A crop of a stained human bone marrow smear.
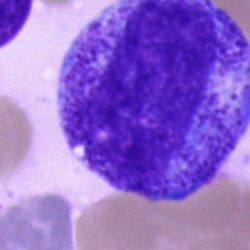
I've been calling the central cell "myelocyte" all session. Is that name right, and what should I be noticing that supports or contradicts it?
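No, this one is a promyelocyte rather than a myelocyte. Look at the cytoplasm: it is crowded with many dark purple granules.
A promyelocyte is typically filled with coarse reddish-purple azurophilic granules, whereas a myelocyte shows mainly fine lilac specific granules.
These dark purple granules, packed so densely, go with promyelocyte and against myelocyte. Between them the cytoplasm is pale lilac-blue. The dark nucleus forms a broad band running from the top to the bottom of the cell, with cytoplasm showing on both its left and right sides. The cell's outline is round.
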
